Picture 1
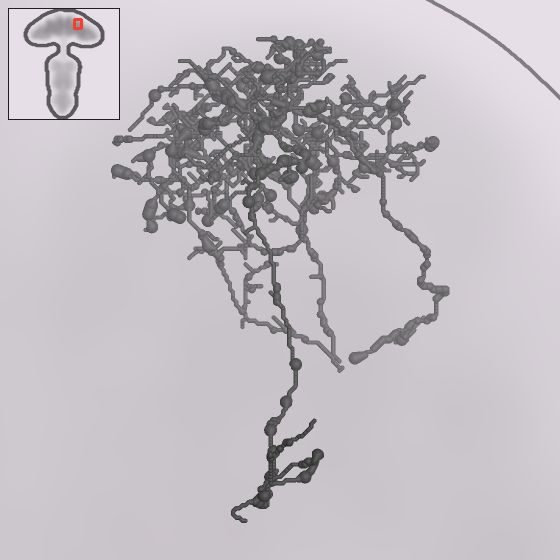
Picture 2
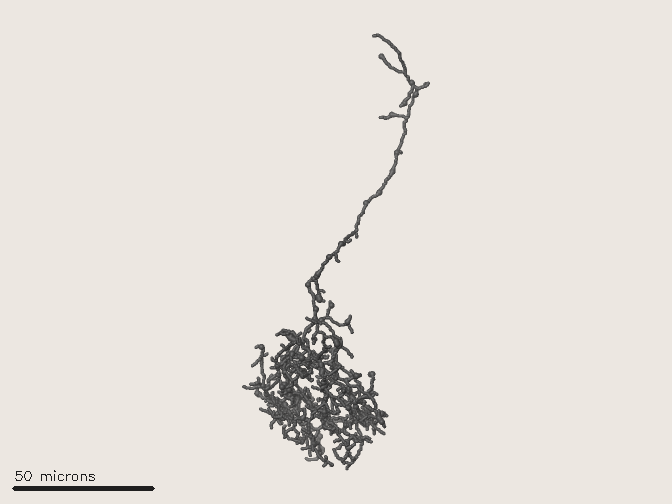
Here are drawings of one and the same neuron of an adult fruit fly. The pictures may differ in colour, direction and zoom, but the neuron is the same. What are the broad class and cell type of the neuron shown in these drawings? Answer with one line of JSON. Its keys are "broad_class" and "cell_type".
{"broad_class": "central-brain intrinsic neuron", "cell_type": "AVLP344"}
